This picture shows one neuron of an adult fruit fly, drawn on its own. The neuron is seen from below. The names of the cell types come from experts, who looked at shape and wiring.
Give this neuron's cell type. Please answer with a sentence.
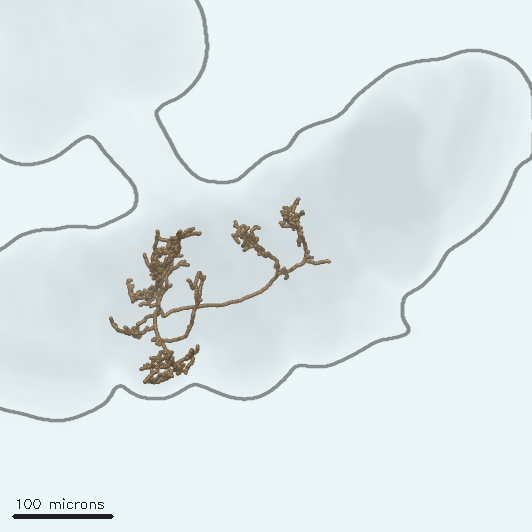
The cell type is AVLP075.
